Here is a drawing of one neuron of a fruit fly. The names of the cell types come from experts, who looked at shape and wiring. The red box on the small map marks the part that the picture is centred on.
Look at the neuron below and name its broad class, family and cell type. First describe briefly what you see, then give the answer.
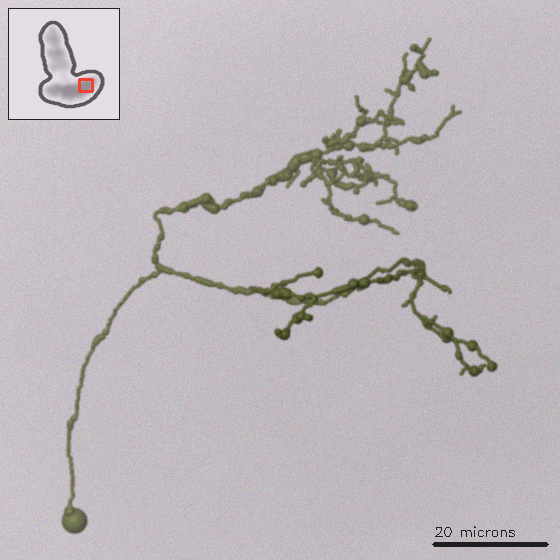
The cell body is at the lower left of the picture. By the scale bar it is about 85 microns tall in this view. Dozens of branch ends can be seen. This is a visual projection neuron. The family is hemilineage VPNv2. It is of cell type LC16.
